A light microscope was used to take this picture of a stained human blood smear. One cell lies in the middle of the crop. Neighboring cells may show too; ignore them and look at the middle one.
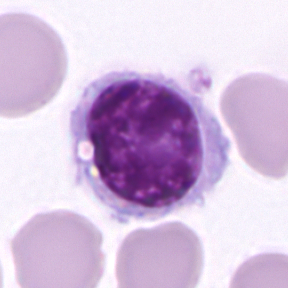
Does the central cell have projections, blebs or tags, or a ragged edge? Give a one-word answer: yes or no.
Yes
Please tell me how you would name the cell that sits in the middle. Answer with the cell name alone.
plasma cell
